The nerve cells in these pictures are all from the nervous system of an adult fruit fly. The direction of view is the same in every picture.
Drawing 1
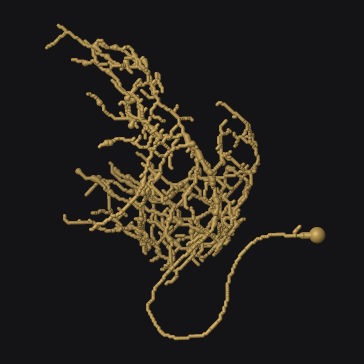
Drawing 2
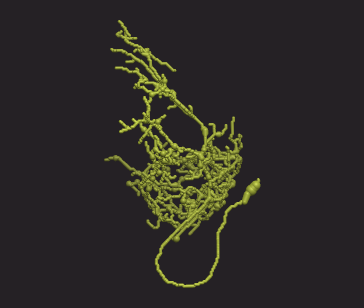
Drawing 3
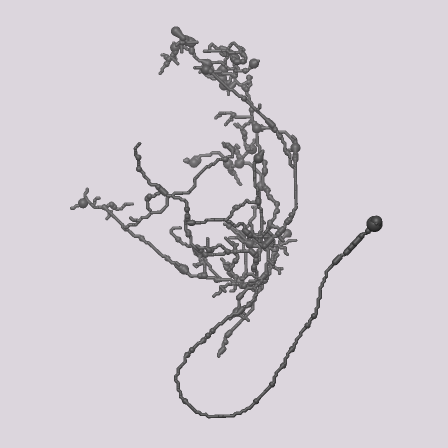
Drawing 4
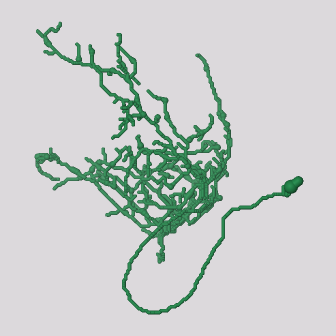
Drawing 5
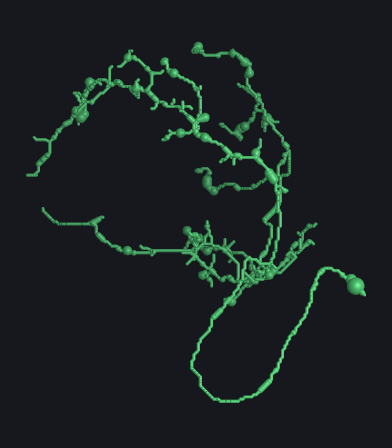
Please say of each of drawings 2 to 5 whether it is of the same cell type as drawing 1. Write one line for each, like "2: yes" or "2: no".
2: yes
3: no
4: yes
5: no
